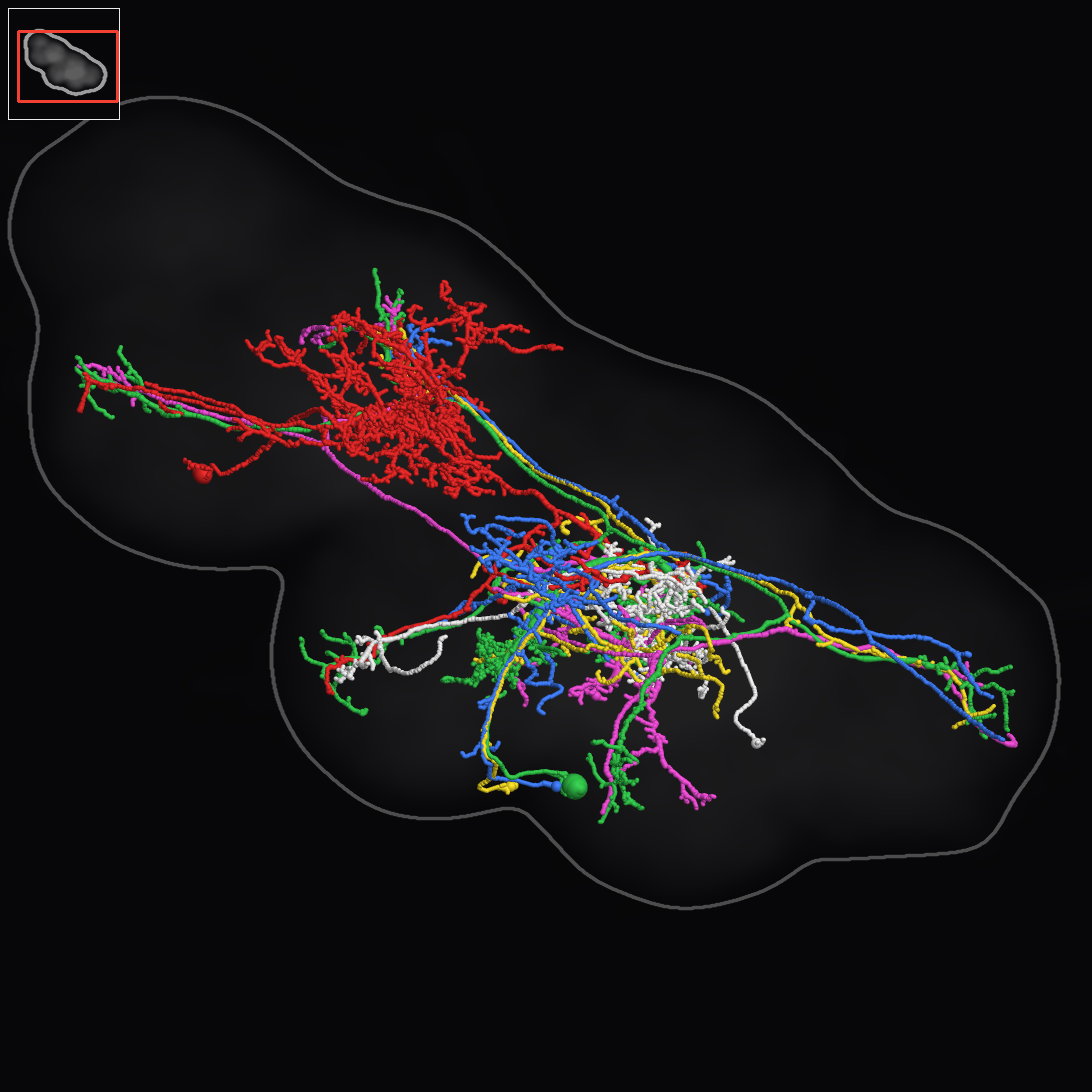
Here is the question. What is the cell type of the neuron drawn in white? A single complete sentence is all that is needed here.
The type of this neuron is the cell type IN07B080.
